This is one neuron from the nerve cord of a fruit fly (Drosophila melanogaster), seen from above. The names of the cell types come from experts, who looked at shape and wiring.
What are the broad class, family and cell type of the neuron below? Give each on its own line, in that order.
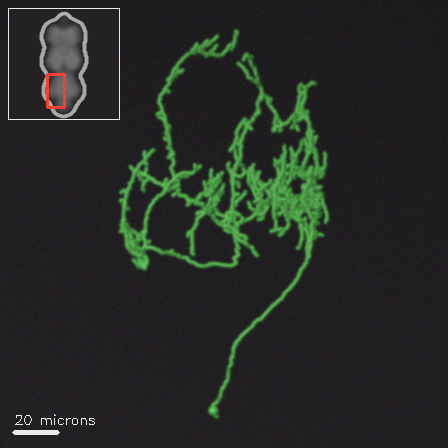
nerve-cord intrinsic neuron
hemilineage 03A
IN03A055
